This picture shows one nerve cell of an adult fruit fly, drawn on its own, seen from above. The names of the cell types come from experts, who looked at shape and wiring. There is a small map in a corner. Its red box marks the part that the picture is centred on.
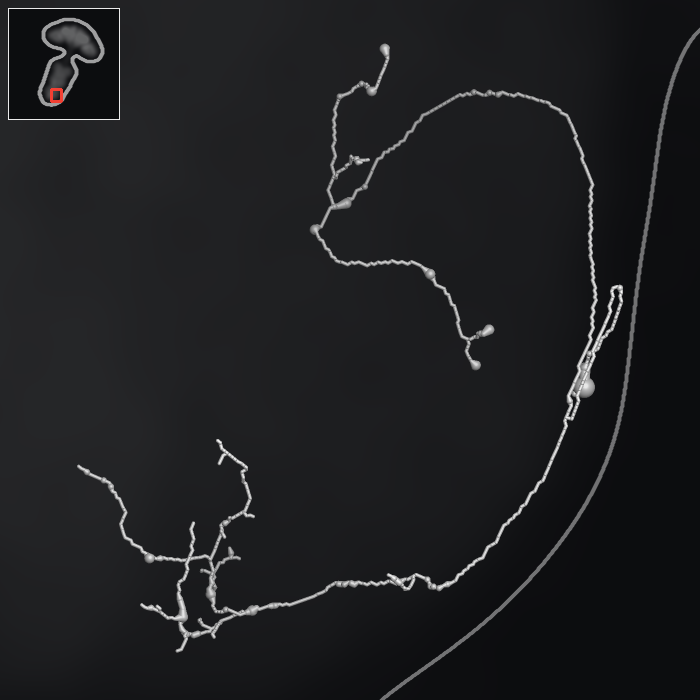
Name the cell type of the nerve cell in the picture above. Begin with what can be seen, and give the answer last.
It lies in the nerve cord. The cell body can be seen on the right of the picture. Its broad class is nerve-cord intrinsic neuron. The cell type is IN09A090.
